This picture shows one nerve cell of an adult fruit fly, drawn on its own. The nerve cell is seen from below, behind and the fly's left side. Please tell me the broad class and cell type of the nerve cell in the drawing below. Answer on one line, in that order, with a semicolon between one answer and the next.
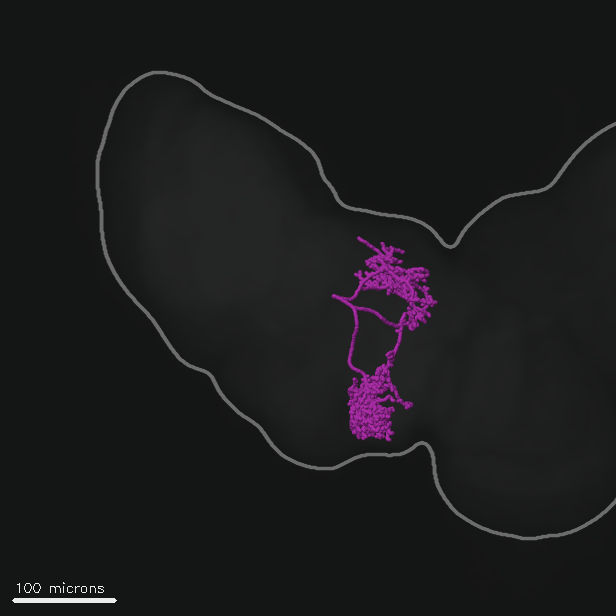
central-brain intrinsic neuron; AVLP443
